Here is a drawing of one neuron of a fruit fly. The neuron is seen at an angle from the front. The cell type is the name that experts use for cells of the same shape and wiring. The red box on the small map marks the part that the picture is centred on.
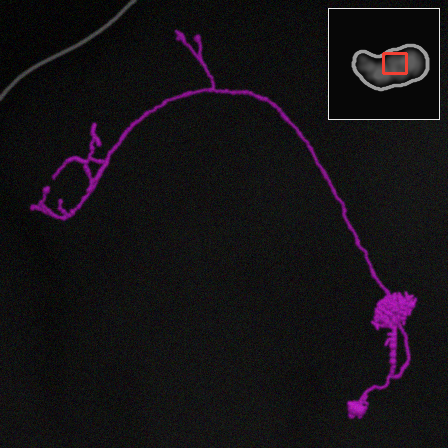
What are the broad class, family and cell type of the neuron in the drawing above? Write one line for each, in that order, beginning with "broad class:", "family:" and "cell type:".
broad class: central-brain intrinsic neuron
family: hemilineage ALl1_ventral
cell type: DL3_lPN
